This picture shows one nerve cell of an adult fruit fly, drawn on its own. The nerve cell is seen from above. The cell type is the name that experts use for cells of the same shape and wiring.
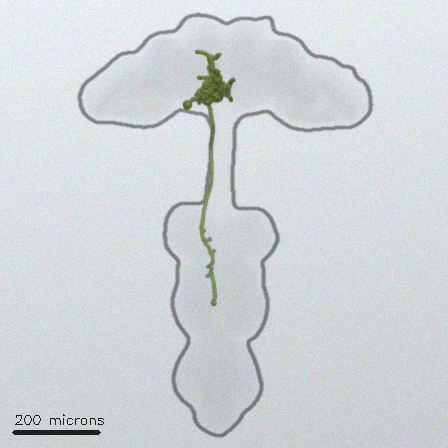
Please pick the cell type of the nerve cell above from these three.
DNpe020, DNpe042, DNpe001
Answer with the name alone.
DNpe001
